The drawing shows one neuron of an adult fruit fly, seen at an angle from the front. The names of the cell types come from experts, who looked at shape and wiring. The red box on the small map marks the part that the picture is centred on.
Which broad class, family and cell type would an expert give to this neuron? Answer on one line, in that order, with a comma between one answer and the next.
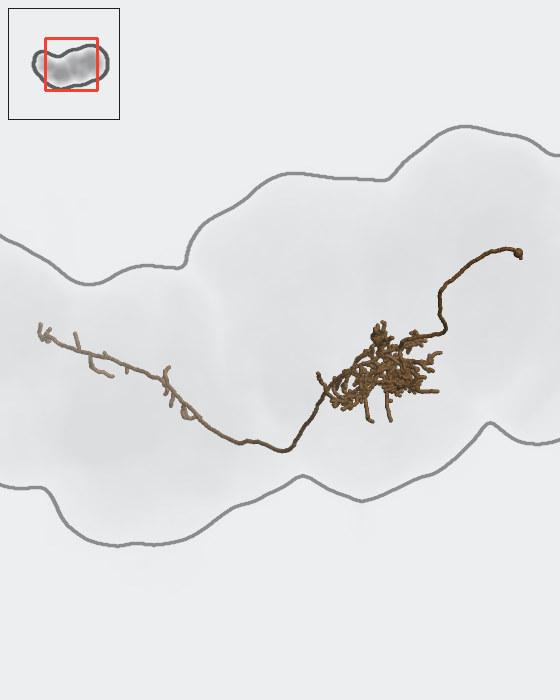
descending neuron, hemilineage WEDd1, DNae006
